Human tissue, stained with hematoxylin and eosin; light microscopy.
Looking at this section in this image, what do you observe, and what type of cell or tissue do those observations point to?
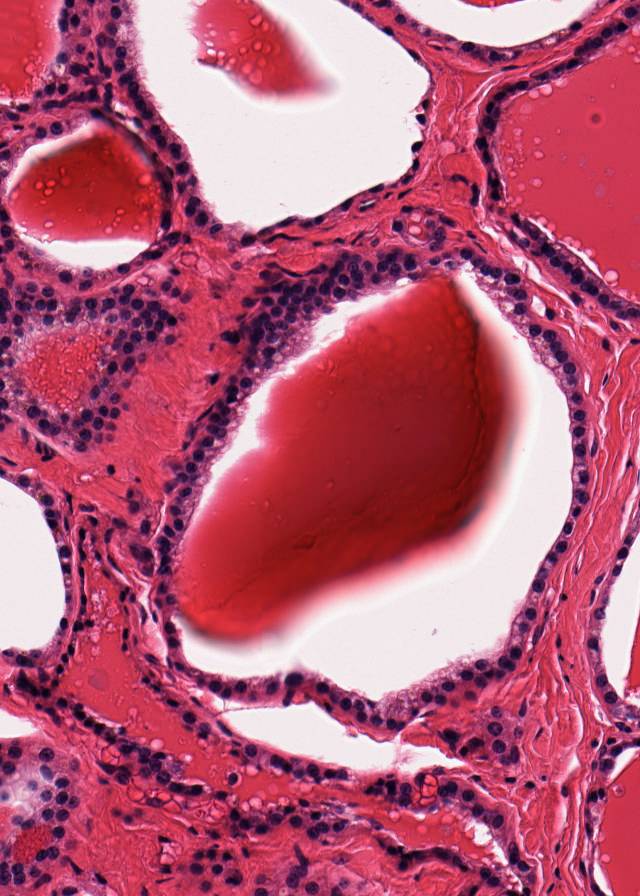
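Spaces lined by a thin layer of cuboidal cells; nuclei small, round, dark purple. Large central space: homogeneous, deep red mass shrunk away from lining, leaving wide white gap. Small upper-left space: red material with many small round clear bubbles. Stroma: wavy pink fibres, sparse flattened nuclei, broadest along right side. Thyroid.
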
